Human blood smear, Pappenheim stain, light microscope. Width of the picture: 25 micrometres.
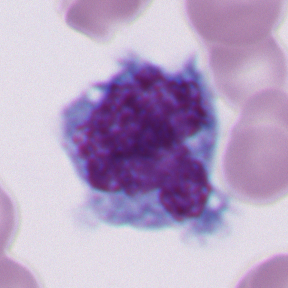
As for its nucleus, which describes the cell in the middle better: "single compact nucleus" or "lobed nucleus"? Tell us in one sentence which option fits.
There is a nucleus divided into separate segments in this cell.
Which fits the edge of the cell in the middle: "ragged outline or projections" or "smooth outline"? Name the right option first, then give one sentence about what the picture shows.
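Ragged outline or projections. The cell outline is irregular with ragged edges.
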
